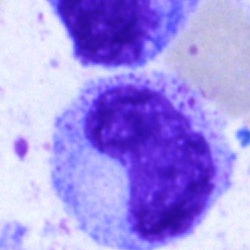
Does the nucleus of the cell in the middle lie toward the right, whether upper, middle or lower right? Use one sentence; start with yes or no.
Yes, in this cell the nucleus is positioned toward the right.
